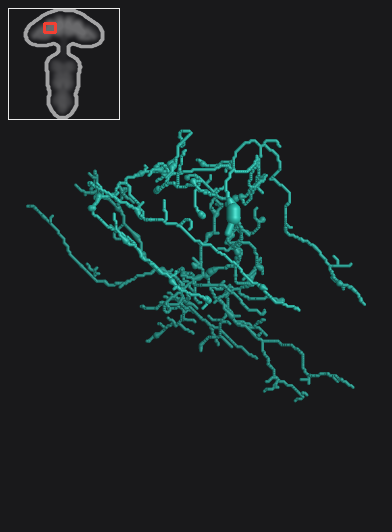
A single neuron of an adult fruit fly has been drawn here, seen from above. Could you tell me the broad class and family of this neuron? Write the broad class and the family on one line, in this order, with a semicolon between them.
central-brain intrinsic neuron; hemilineage SLPad1_anterior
